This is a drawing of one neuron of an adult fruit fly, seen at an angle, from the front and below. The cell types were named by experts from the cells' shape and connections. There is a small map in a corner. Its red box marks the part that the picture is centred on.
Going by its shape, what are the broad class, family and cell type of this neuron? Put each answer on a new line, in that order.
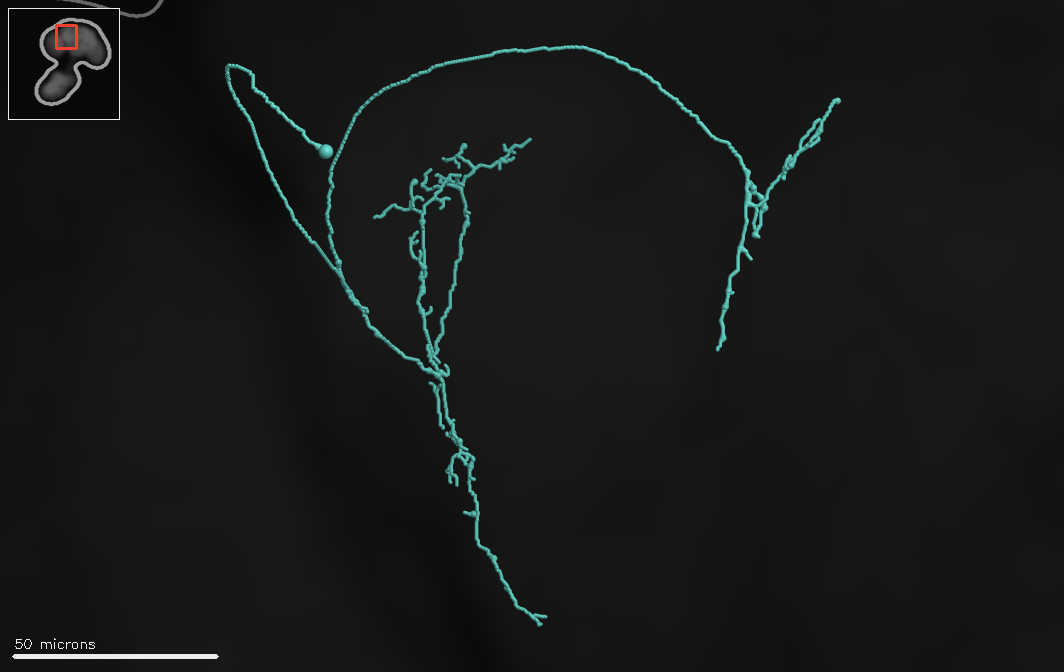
central-brain intrinsic neuron
hemilineage SLPa&l1_lateral
CB1504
